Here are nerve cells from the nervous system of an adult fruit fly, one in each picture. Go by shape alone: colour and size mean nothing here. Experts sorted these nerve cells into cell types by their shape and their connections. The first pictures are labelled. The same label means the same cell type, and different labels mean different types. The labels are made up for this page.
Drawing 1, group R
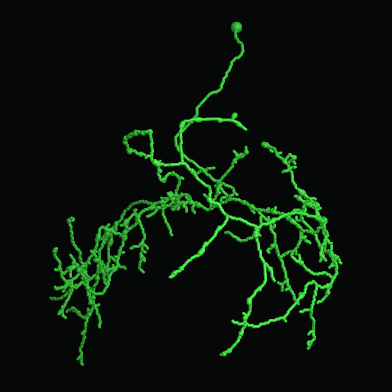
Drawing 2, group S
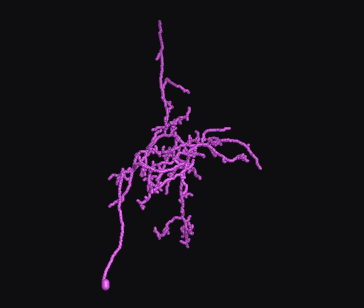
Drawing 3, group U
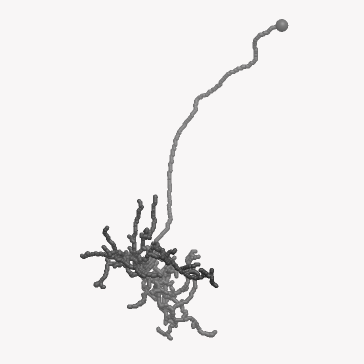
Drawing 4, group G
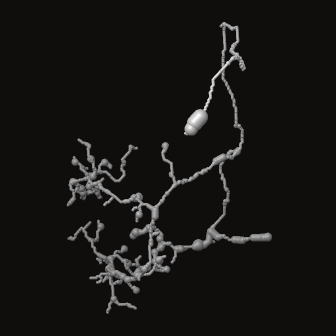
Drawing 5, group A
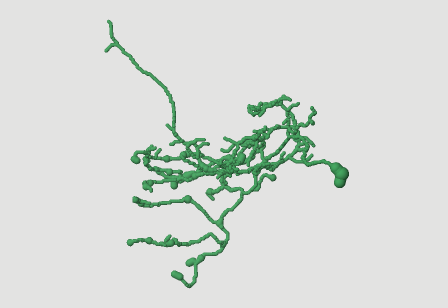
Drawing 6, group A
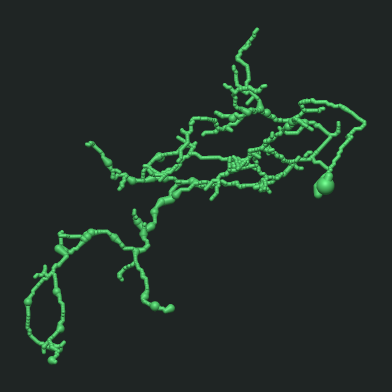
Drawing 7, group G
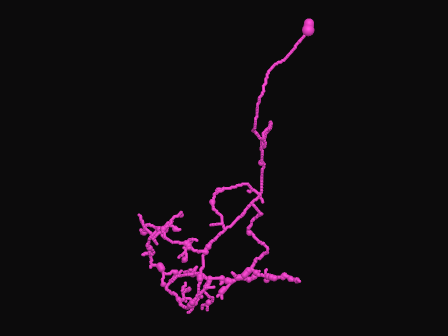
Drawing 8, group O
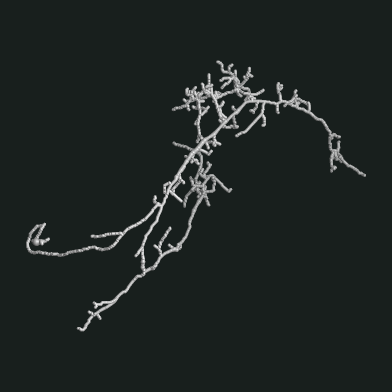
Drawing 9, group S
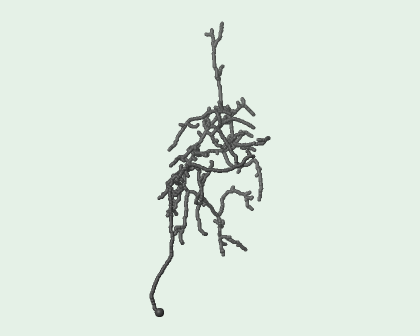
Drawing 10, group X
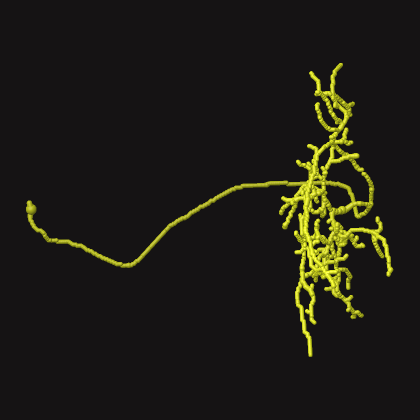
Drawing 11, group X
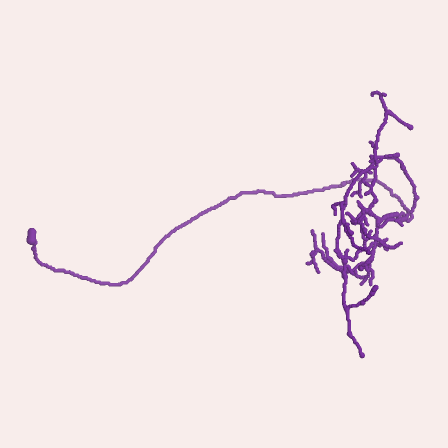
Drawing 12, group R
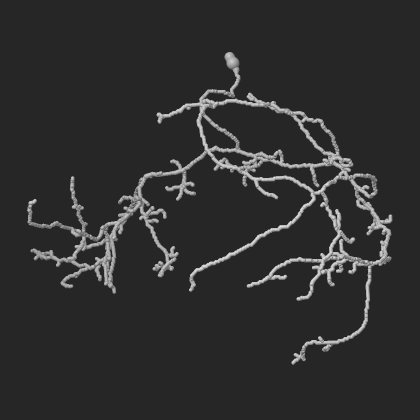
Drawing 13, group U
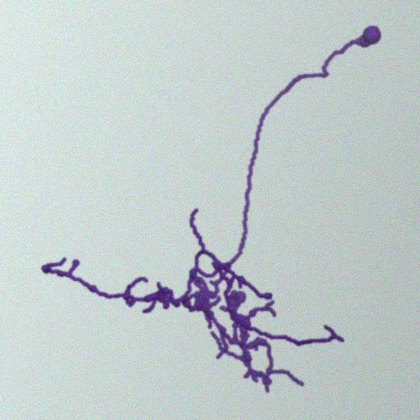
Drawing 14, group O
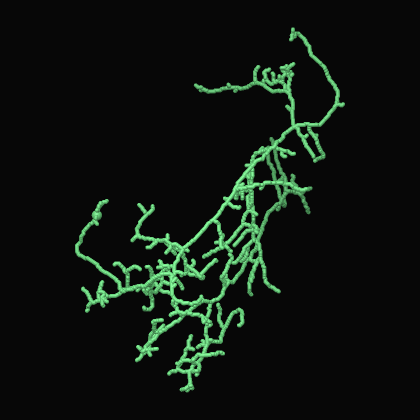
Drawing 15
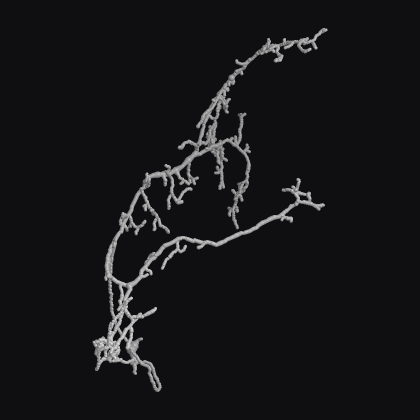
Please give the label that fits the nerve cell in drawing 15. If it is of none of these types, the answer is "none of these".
group O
